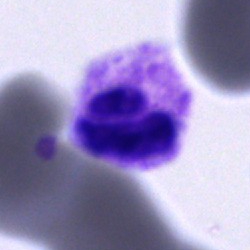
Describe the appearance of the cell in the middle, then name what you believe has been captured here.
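I notice the nucleus sitting in the lower part of the cell, with most of the cytoplasm above it. Its chromatin is dense and stains dark purple-blue. The cytoplasm is lilac-purple, mottled by coarse purple granules. The cell is a segmented neutrophil.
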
